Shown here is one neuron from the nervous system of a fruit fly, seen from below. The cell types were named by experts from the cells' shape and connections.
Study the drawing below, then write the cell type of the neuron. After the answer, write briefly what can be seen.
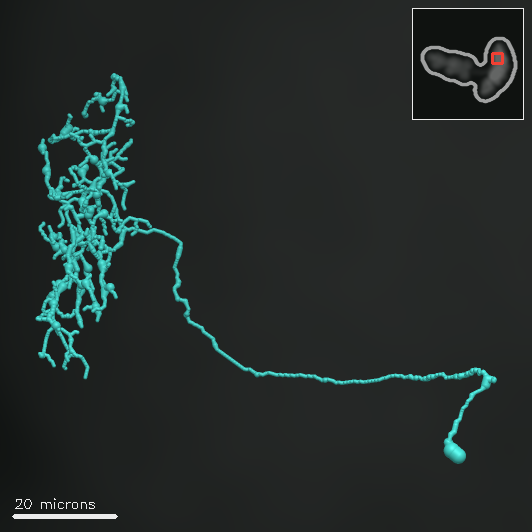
The cell type is Li34b. Its broad class is optic-lobe intrinsic neuron. It is in the brain and does not reach the nerve cord. The cell body can be seen at the lower right of the picture. From left to right in the picture it spans about 90 microns.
